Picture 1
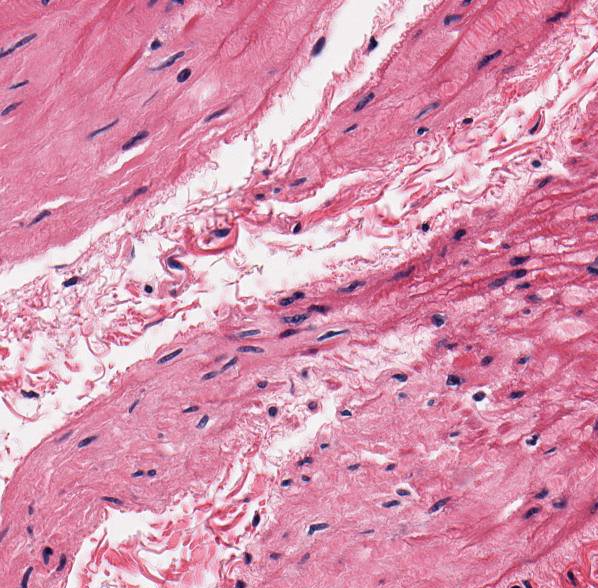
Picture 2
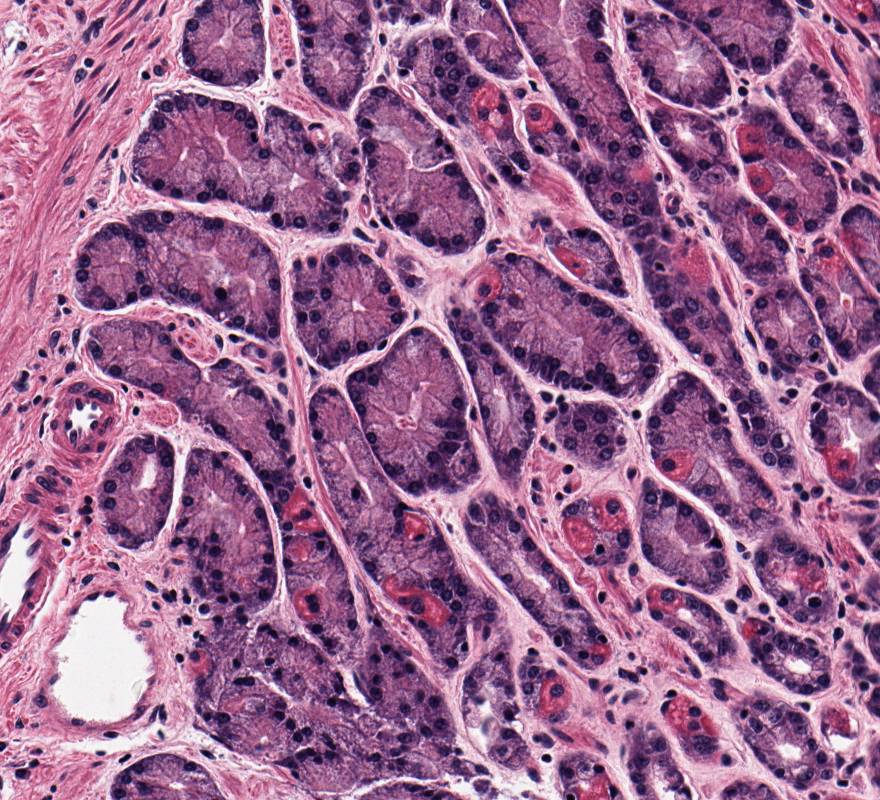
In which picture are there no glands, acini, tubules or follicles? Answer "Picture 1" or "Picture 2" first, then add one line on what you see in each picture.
Picture 1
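Picture 1: No epithelium or glands are present anywhere in the field.
Picture 2: The field is filled with closely packed rounded and elongated glands separated by thin strands of pink stroma.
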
